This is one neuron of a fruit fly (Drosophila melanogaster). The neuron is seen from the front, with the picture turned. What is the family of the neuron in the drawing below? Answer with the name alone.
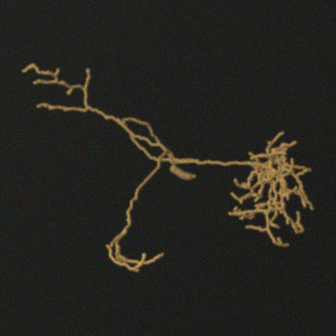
hemilineage DM5_ventral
